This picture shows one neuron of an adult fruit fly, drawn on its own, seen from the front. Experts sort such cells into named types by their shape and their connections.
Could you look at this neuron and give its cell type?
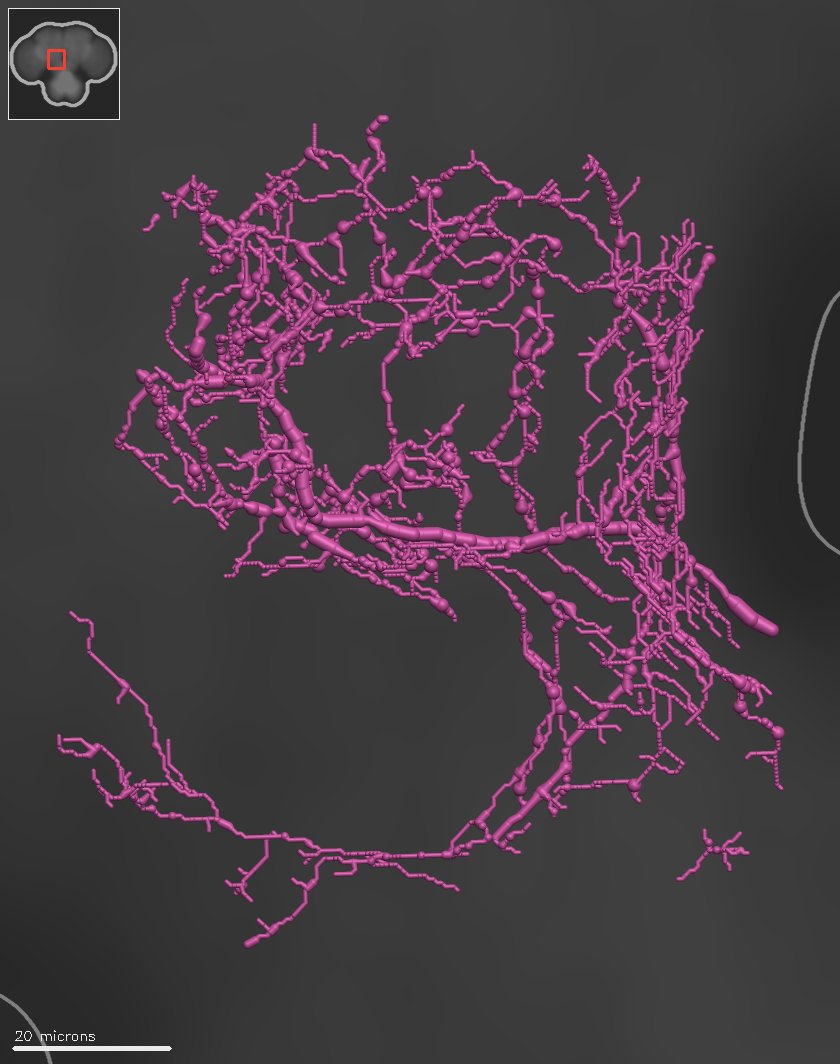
OA-VUMa1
